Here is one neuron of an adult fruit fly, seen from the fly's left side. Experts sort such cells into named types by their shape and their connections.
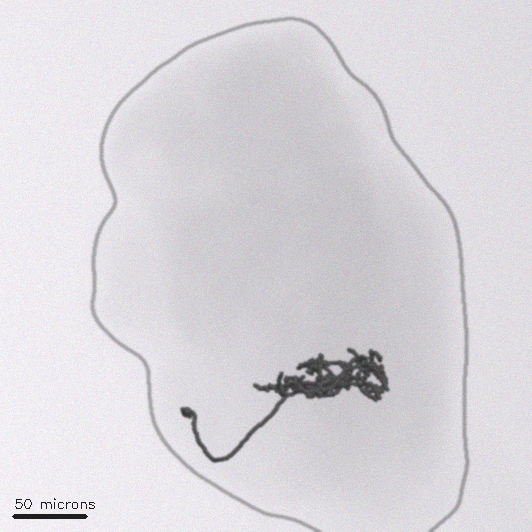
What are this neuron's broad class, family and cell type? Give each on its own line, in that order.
central-brain intrinsic neuron
hemilineage MD3
AMMC032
